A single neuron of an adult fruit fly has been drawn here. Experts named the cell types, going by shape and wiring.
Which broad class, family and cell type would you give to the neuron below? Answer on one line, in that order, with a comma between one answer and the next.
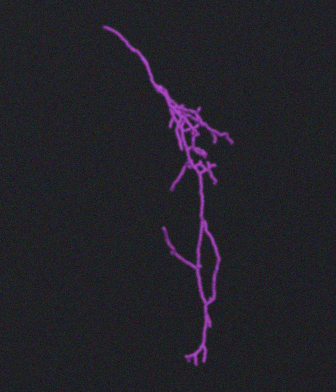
sensory neuron entering the nerve cord, class mechanosensory proprioceptive, SNpp04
